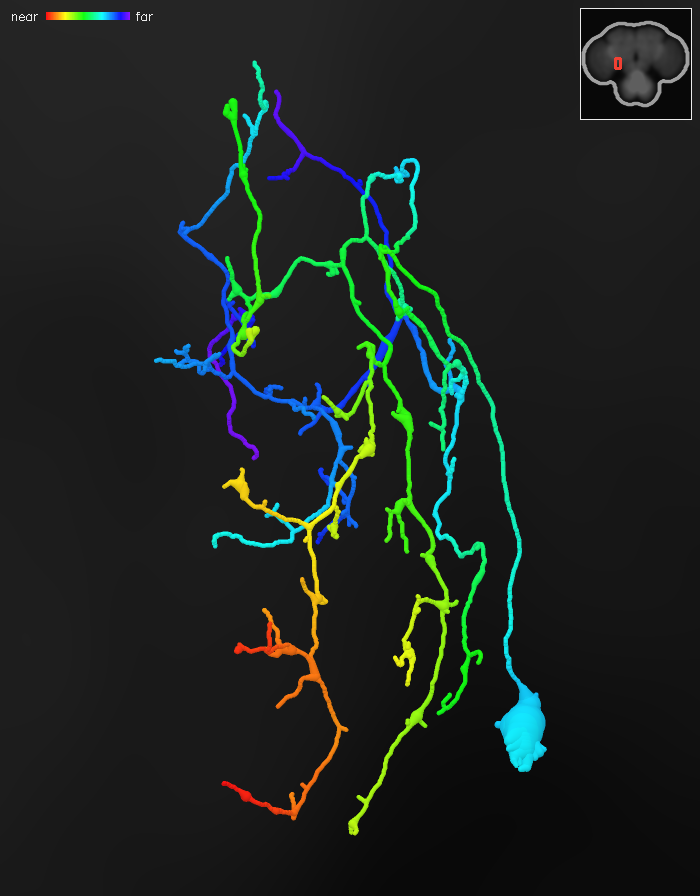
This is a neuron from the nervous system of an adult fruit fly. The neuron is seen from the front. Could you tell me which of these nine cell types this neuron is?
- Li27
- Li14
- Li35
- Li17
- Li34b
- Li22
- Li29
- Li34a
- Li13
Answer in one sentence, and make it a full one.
Classified by cell type, this neuron is Li35.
